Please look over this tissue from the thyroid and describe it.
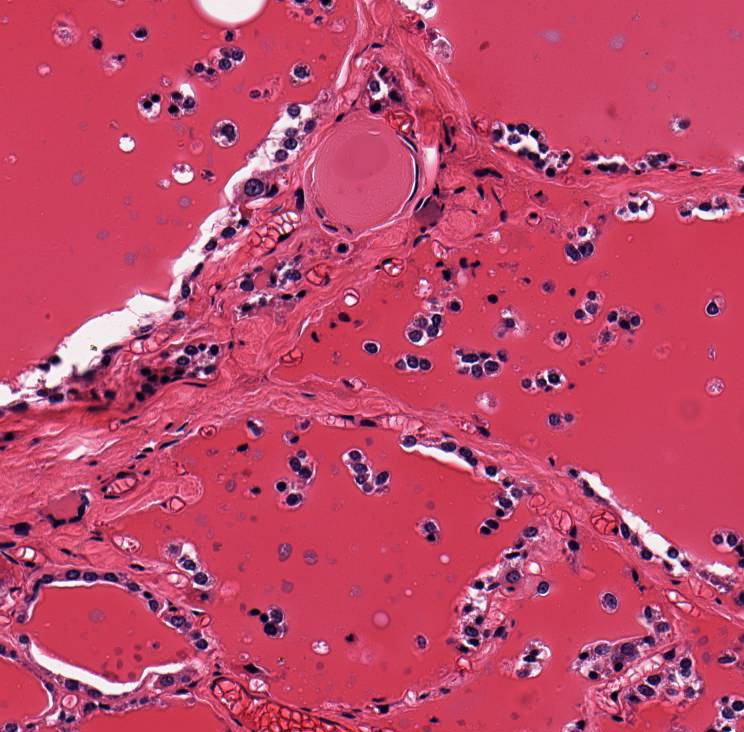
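Large irregular spaces are marked out by thin, branching strands of tissue that divide the field. Small clusters of rounded cells with dark round nuclei float free within the pink material. Red blood cells lie packed in small channels within the strands, most visibly in the lower left. A few small pale round bubbles lie within the pink material, mainly in the upper left.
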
